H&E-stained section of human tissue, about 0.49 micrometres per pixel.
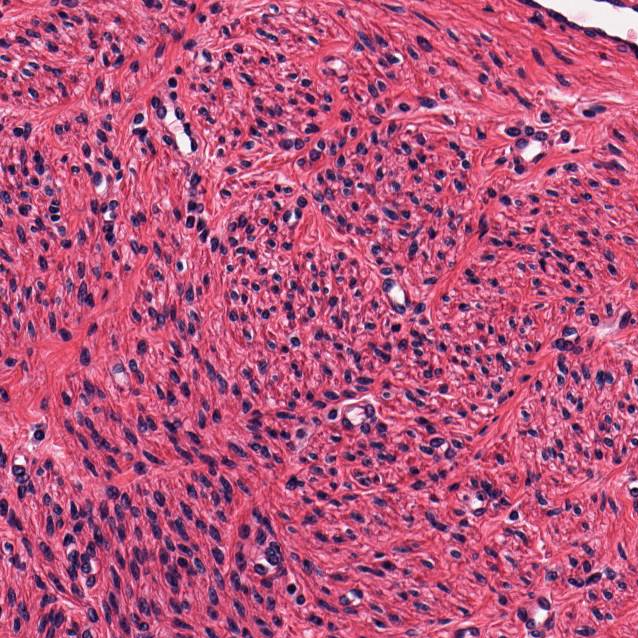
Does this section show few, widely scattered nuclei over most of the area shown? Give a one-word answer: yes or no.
No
